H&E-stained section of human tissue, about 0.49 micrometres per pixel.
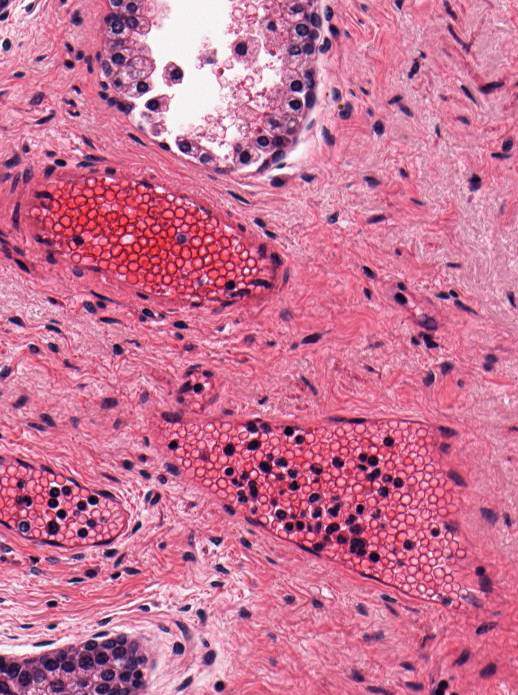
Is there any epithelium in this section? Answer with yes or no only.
Yes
